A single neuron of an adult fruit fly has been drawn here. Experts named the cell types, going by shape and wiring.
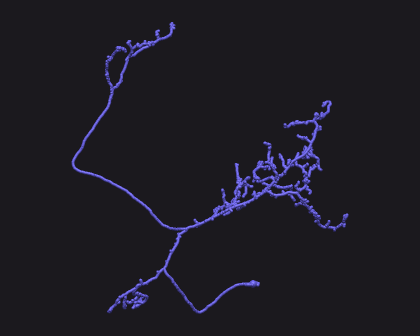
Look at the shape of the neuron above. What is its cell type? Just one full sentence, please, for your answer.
The cell type for the neuron is IN08B037.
